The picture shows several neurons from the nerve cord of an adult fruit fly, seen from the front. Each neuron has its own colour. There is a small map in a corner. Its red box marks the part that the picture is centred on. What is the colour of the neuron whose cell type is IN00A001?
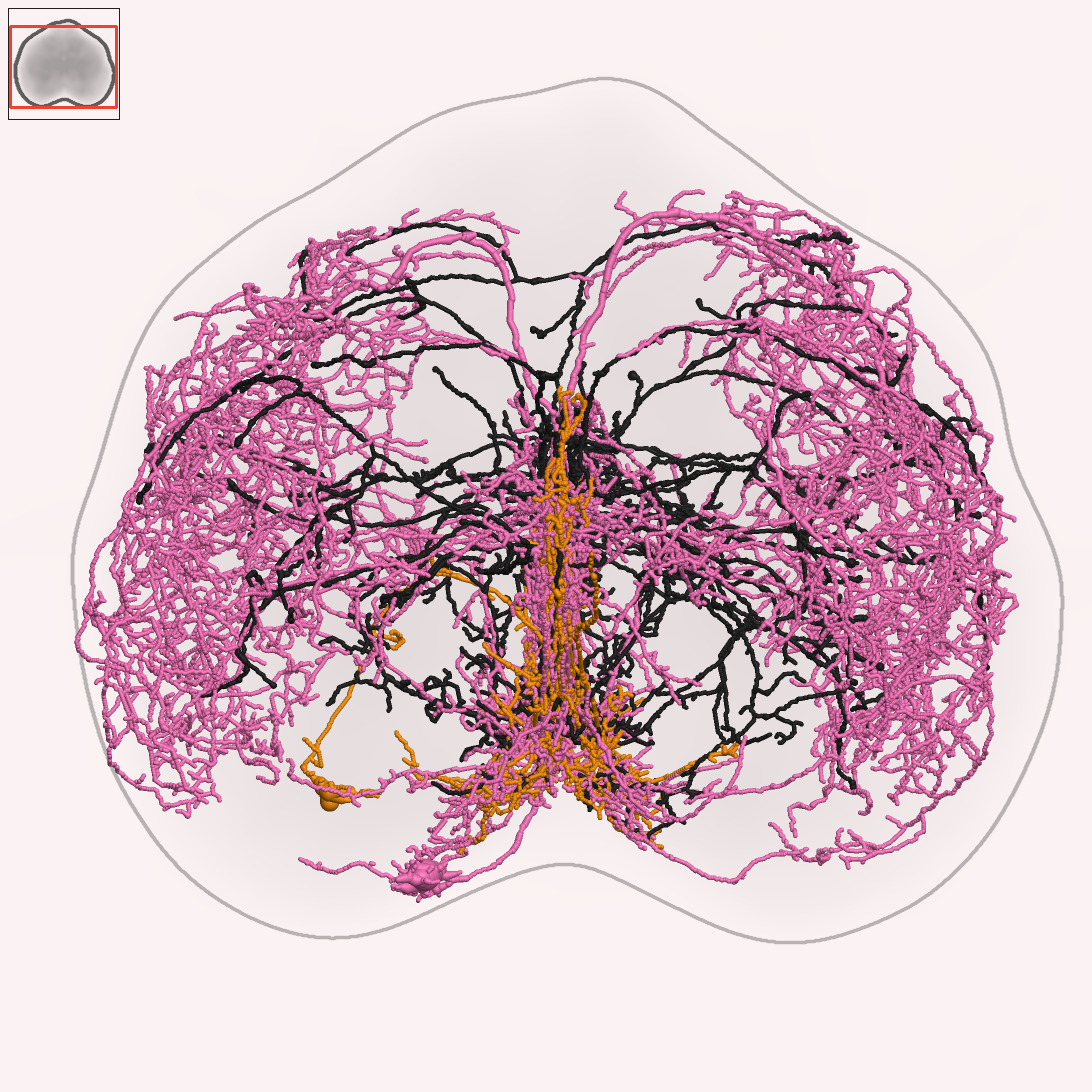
pink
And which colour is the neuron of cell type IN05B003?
black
